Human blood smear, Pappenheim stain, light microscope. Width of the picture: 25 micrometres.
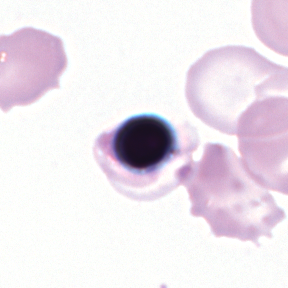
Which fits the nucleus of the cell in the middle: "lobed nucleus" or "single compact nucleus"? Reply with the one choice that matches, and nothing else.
Single compact nucleus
